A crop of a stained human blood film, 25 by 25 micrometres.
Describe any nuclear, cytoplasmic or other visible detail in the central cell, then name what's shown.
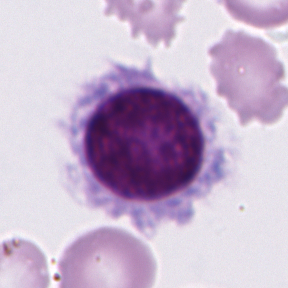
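See how fine, hair-like projections fringe the edge right the way around? The nucleus is sitting roughly in the centre, and the cytoplasm shows neither granules nor vacuoles. That's a hairy cell.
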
